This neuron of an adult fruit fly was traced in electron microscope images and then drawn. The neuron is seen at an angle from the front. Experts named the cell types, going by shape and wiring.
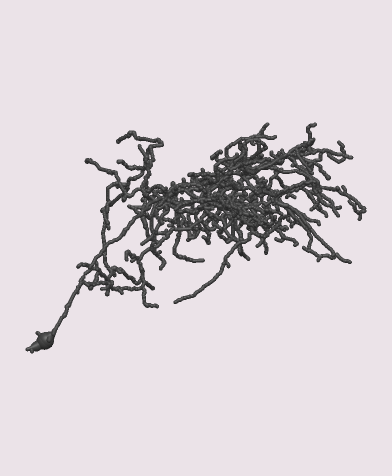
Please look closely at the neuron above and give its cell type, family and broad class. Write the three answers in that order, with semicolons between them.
SMP083; hemilineage SMPad1; central-brain intrinsic neuron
